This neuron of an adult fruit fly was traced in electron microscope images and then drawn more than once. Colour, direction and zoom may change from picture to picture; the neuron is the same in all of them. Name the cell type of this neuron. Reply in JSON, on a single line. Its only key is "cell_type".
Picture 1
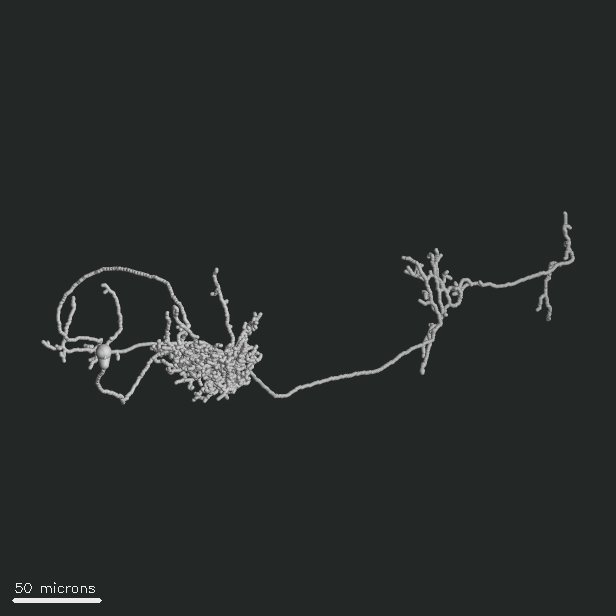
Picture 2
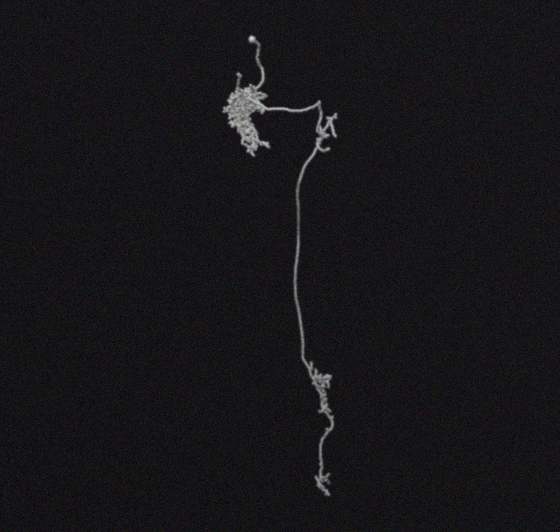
{"cell_type": "DNge101"}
